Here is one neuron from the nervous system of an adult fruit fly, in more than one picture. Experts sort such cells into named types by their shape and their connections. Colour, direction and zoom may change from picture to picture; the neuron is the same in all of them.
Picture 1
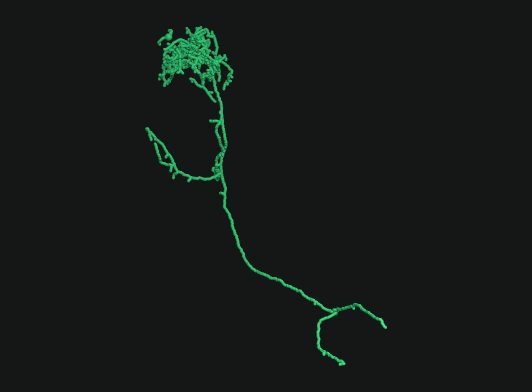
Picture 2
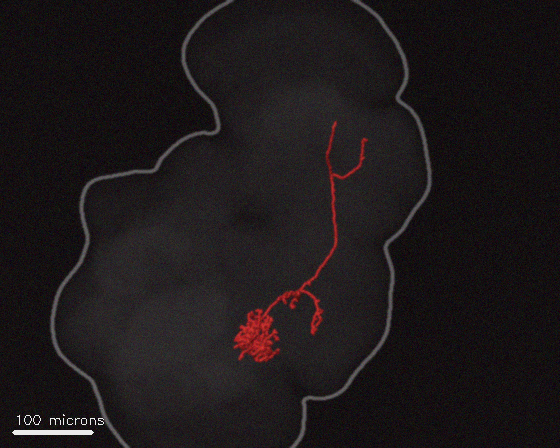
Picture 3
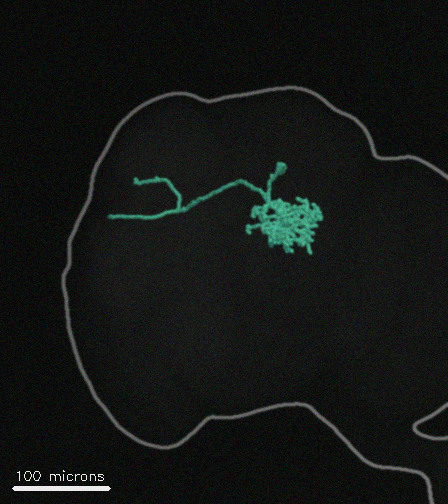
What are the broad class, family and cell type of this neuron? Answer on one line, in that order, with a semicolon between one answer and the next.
central-brain intrinsic neuron; hemilineage VLPl2_medial; AVLP183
